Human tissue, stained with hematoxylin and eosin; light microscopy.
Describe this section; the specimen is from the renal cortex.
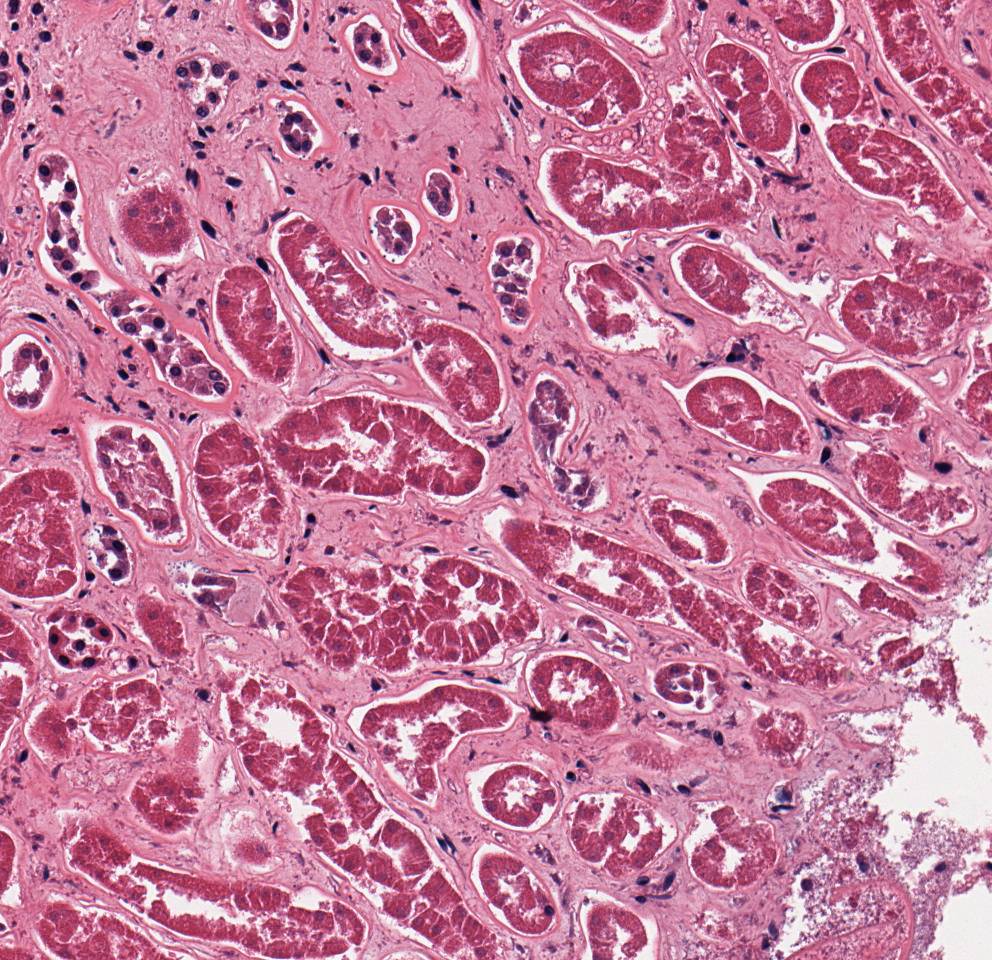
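In order: numerous closely packed, rounded to elongated tubular units fill most of the field, separated by strands of stroma. Larger units have lining-cell nuclei toward the outer, basal edge and small, central, irregular or star-shaped lumens. The stroma is pink fibrous tissue with scattered spindle-shaped nuclei.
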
